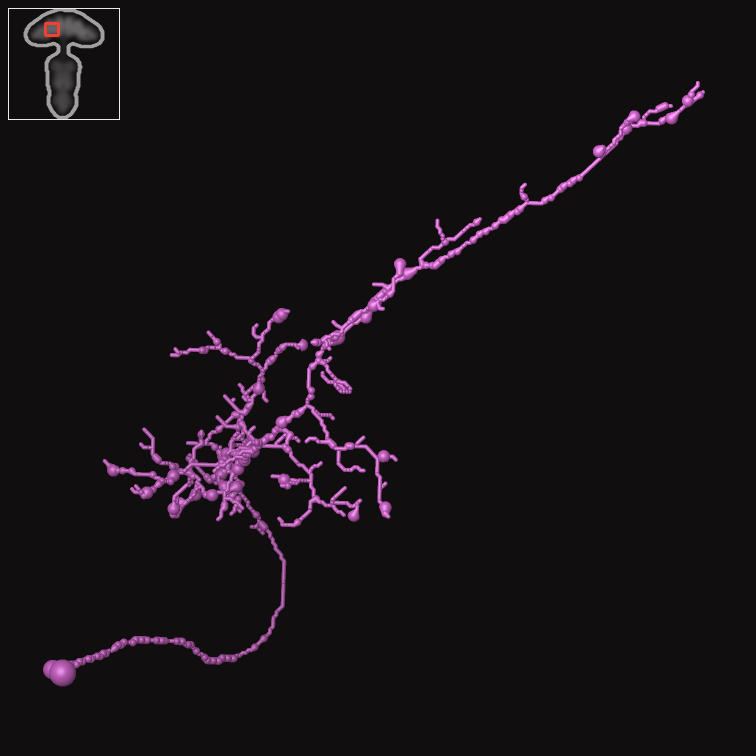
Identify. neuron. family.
hemilineage VPNp&v1_posterior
